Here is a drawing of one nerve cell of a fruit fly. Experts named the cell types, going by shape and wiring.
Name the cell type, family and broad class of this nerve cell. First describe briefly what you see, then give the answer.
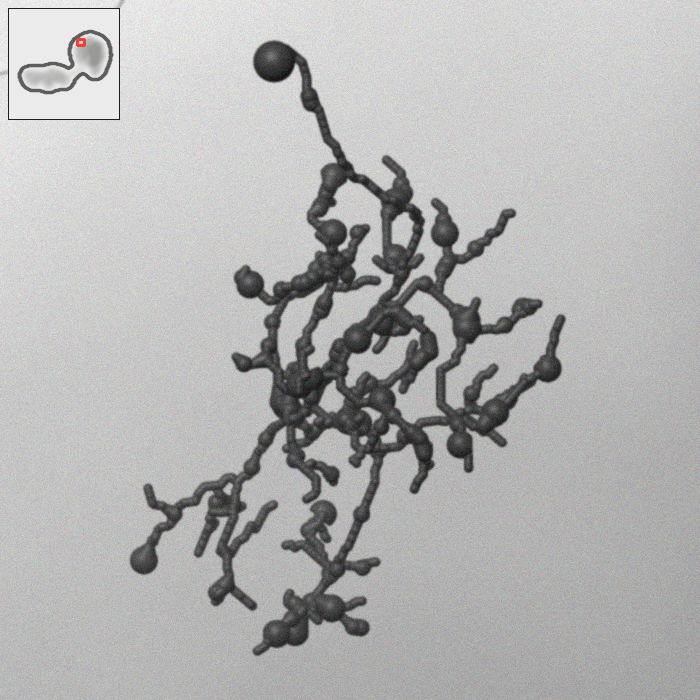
The cell body is at the top of the picture. Dozens of branch ends can be seen. Its cell type is Mi14. Its family is Mi. It is an optic-lobe intrinsic neuron.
